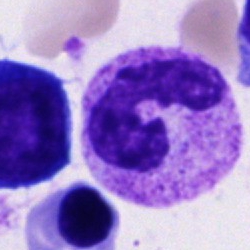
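Band neutrophil, the cell in the middle of this stained bone marrow smear. Look first at its outline, which is round. Now follow the nucleus: it is bent into a C shape that opens towards the right. Its chromatin is dark purple and coarsely clumped. Finally, notice that no vacuoles are seen in the cytoplasm.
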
